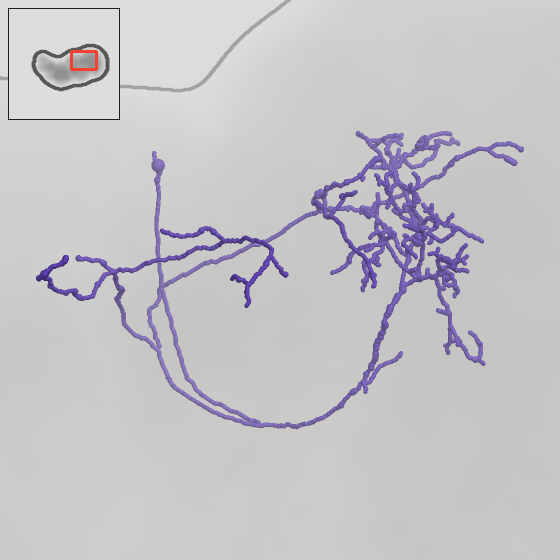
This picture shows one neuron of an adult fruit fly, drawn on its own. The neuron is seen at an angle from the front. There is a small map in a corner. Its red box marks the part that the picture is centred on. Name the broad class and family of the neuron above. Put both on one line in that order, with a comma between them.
central-brain intrinsic neuron, hemilineage DM1_antero_dorsal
